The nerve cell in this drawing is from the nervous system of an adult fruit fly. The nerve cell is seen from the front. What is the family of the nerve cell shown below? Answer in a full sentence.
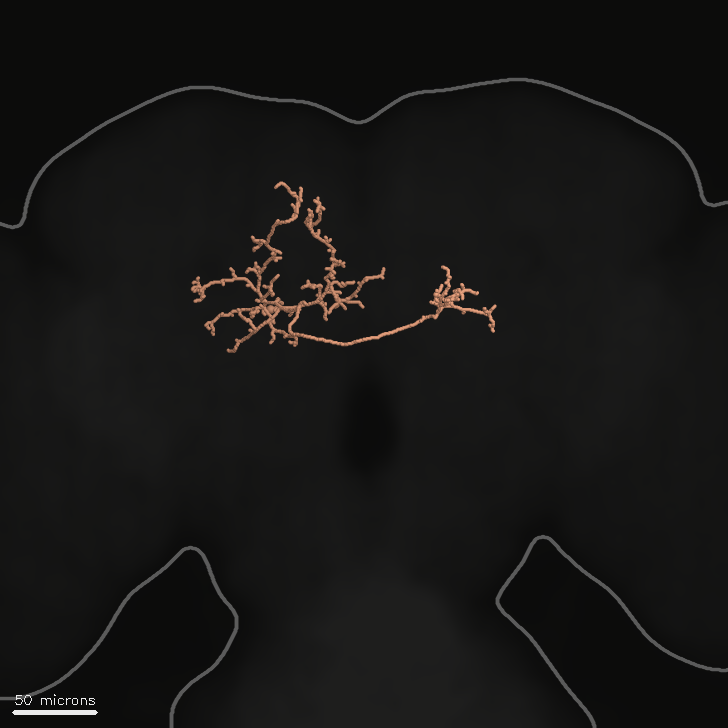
The family is hemilineage DM5_central.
